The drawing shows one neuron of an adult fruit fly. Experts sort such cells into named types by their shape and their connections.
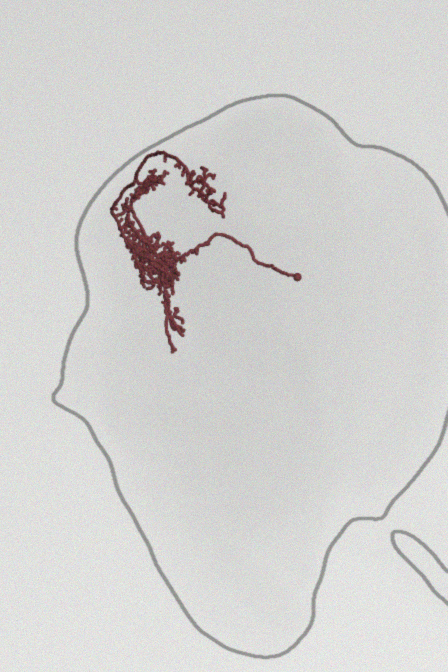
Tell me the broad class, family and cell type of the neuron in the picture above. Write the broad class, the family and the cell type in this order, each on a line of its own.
central-brain intrinsic neuron
hemilineage DM4_dorsal
pC1_4a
